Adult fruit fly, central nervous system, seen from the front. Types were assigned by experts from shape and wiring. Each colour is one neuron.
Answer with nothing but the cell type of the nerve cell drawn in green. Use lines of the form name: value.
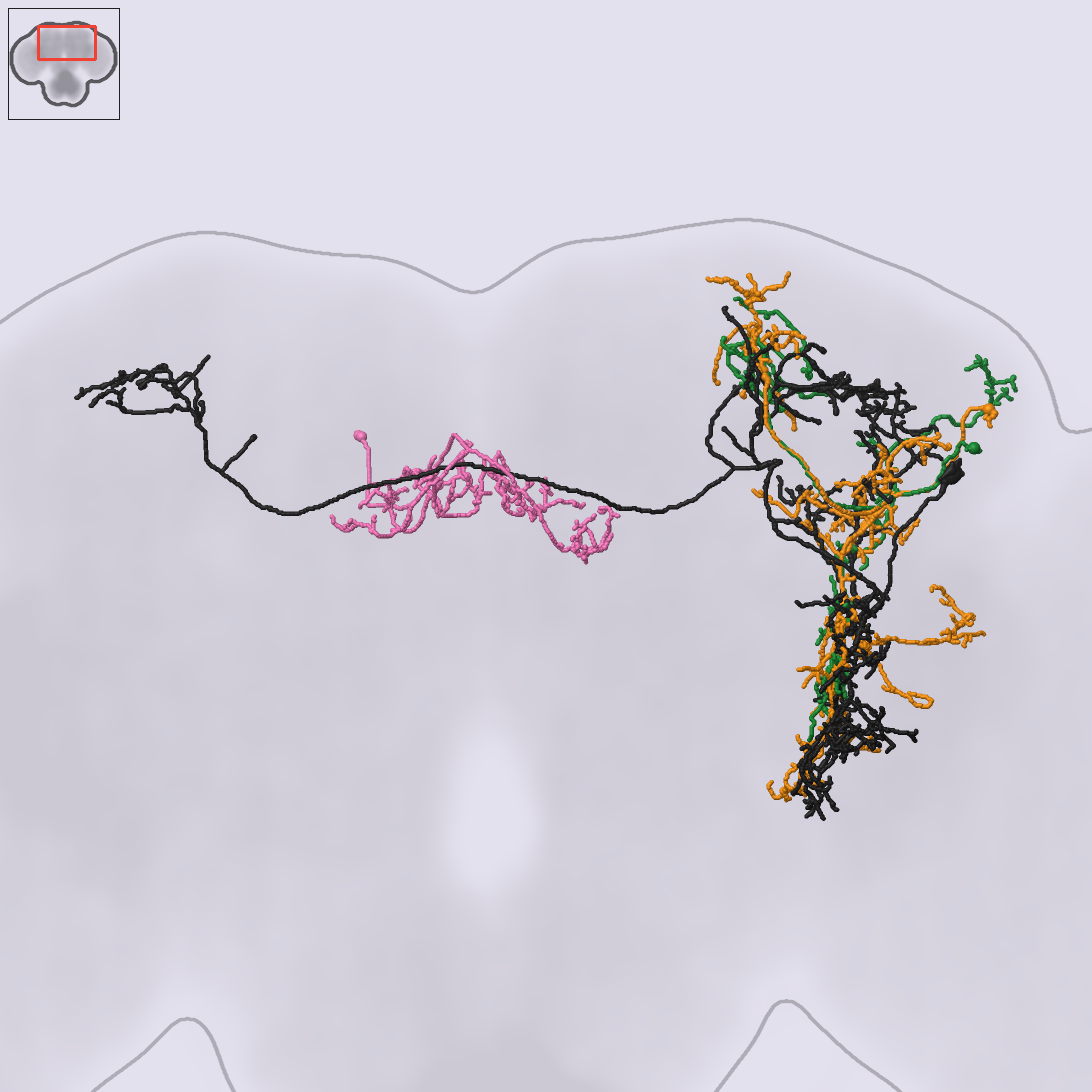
cell type: AVLP028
